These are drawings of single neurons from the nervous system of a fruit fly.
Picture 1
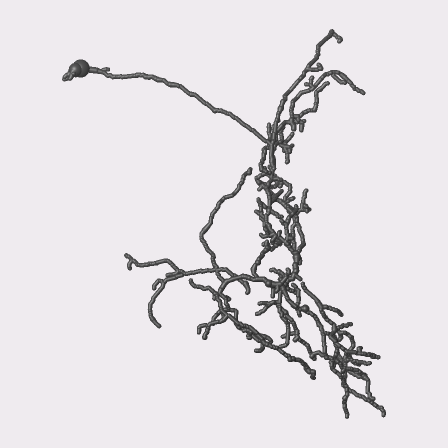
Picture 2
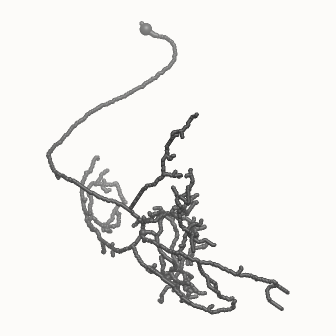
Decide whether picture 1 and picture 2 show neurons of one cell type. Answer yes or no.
no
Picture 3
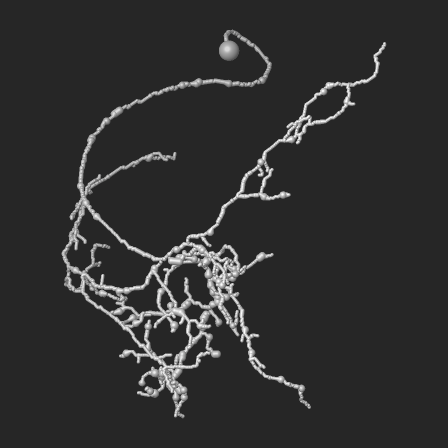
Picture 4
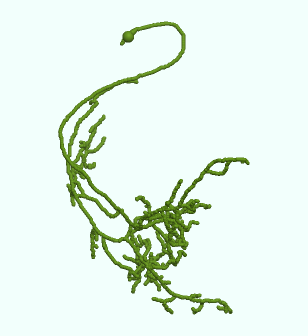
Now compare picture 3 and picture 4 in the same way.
yes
